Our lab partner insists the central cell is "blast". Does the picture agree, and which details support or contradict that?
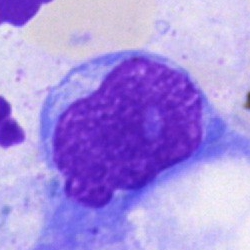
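First, the chromatin is finely stippled: deep purple with many small paler flecks, not coarse blocks. Second, a pale bluish oval area lies in the right half of the nucleus. Third, the cytoplasm shows no visible granules. Fourth, the cytoplasm stretches out toward the lower right, so the cell outline is not round.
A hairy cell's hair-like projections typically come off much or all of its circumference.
An extension toward one side only therefore counts against hairy cell. Fifth, dark purple fragments of other nucleated cells appear at the upper left corner and along the left edge. On balance, blast fits this cell and hairy cell does not.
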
